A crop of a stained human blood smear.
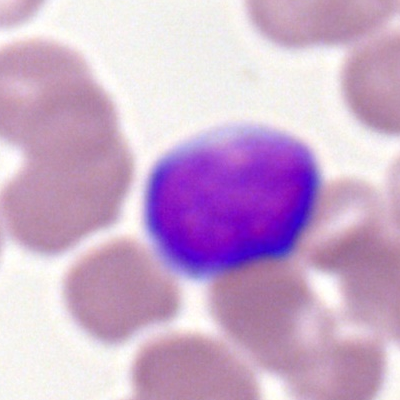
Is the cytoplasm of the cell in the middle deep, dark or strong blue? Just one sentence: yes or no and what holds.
Yes, the cell's cytoplasm has a deep or dark blue colour.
